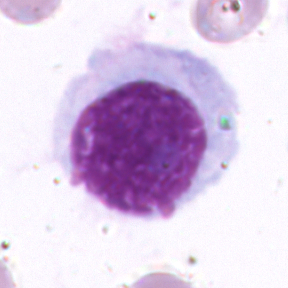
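Plasma cell, the nucleated cell at the centre. Its nucleus is placed off-centre toward the lower left, and no nucleoli are clearly visible within it. Its cytoplasm is pale greyish blue and shows no granules.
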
